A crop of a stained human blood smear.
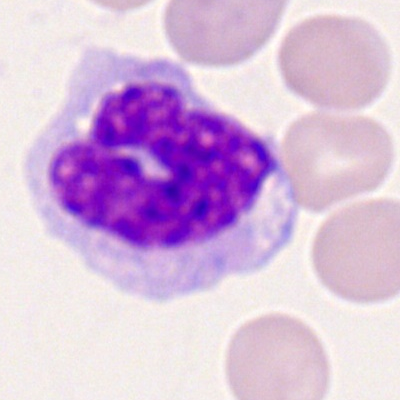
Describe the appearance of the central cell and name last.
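Look at the outline first: it's irregular and uneven rather than smoothly round. The chromatin is dark purple and patchy, with paler spots sitting between denser clumps. Pale grey-blue cytoplasm makes its widest band below the nucleus, and there are no coarse, conspicuous granules in it. So this one's a monocyte.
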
